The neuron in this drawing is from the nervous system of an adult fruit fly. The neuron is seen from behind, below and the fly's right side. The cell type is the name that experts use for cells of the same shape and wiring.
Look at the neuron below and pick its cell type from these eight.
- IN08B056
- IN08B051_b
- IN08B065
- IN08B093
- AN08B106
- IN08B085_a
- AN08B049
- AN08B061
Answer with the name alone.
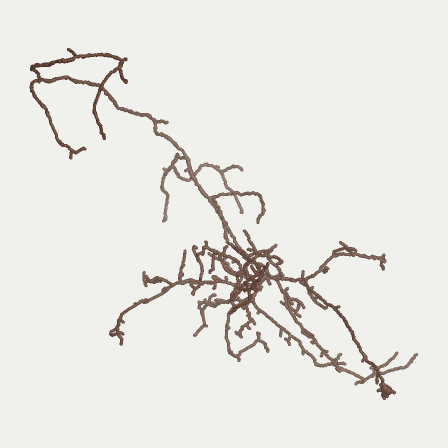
IN08B051_b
